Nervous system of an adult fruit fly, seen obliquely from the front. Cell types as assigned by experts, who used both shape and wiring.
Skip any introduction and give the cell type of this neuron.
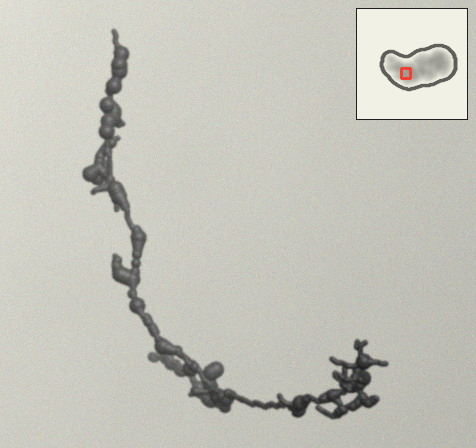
SNpp39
